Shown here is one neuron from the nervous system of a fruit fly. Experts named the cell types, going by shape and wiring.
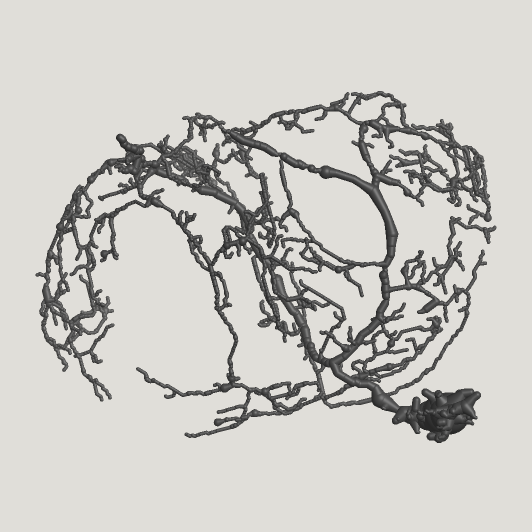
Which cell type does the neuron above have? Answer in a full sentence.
The cell type is EN00B012.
